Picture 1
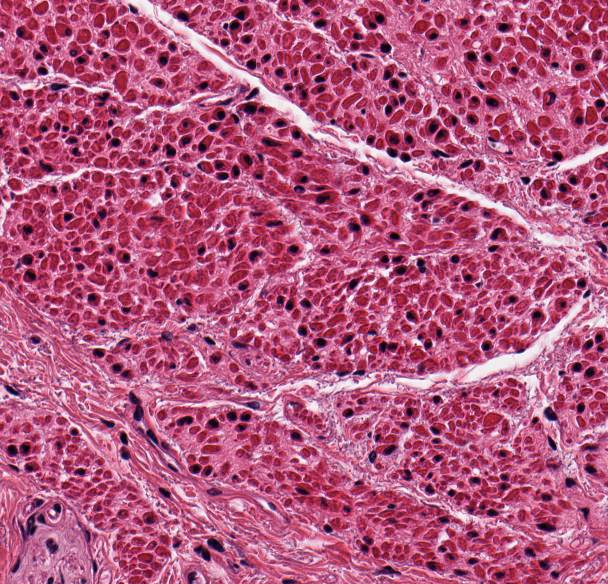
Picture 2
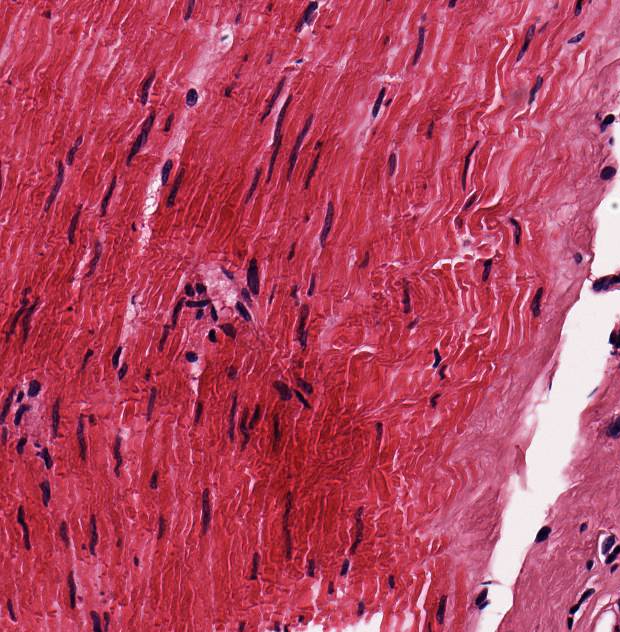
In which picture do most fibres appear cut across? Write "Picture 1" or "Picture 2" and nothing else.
Picture 1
